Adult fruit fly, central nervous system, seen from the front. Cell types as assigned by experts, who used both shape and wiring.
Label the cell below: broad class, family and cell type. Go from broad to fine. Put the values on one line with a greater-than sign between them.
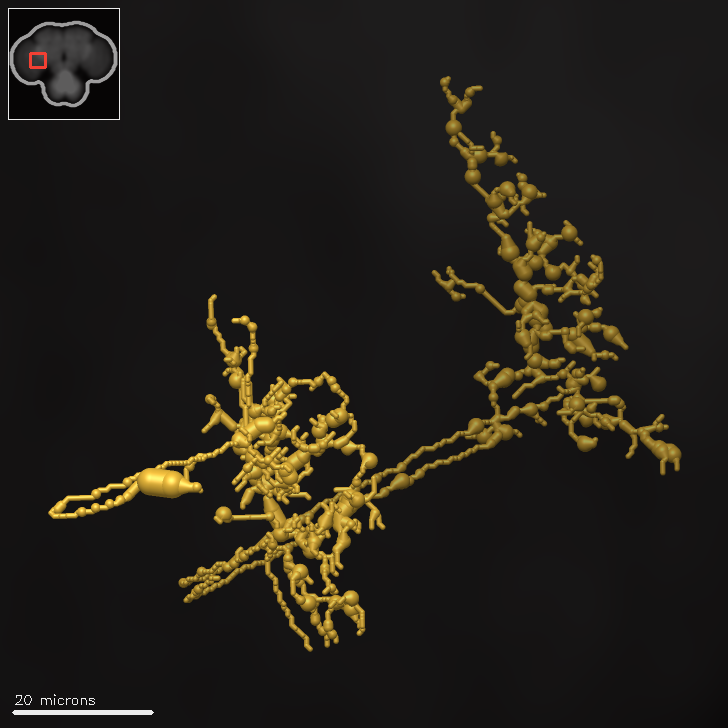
optic-lobe intrinsic neuron > TmY > TmY19a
